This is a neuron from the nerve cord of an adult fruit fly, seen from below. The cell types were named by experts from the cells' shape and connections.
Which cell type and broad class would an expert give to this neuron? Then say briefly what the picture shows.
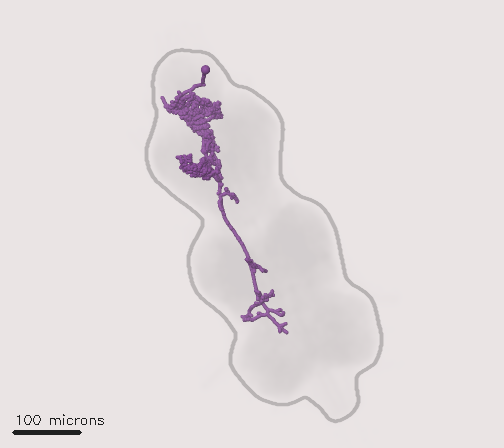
The cell type is INXXX027. It is a nerve-cord intrinsic neuron. From top to bottom in the picture it spans about 400 microns. As drawn here it is taller than it is wide.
